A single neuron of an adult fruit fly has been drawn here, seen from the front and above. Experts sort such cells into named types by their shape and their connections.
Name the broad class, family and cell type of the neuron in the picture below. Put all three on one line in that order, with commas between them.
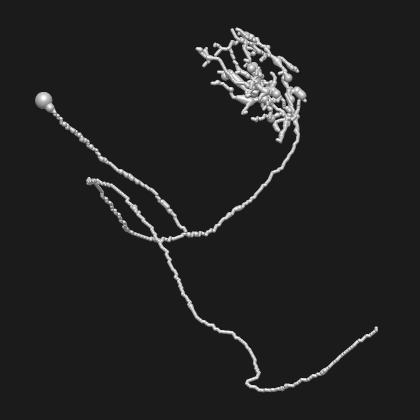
visual projection neuron, hemilineage VPNd2, LC10b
